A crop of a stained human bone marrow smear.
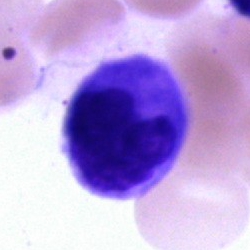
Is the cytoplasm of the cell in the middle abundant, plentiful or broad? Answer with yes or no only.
No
